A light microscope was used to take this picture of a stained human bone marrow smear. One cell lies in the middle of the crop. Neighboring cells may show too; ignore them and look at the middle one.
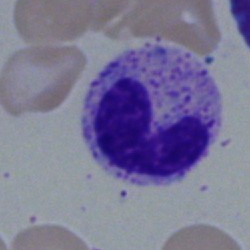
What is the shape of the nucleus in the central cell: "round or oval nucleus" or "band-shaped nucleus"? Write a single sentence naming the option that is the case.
The nucleus takes the form of a curved band with no separate lobes.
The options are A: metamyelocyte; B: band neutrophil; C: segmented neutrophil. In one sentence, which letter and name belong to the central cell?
Option B is correct in naming the middle cell a band neutrophil.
